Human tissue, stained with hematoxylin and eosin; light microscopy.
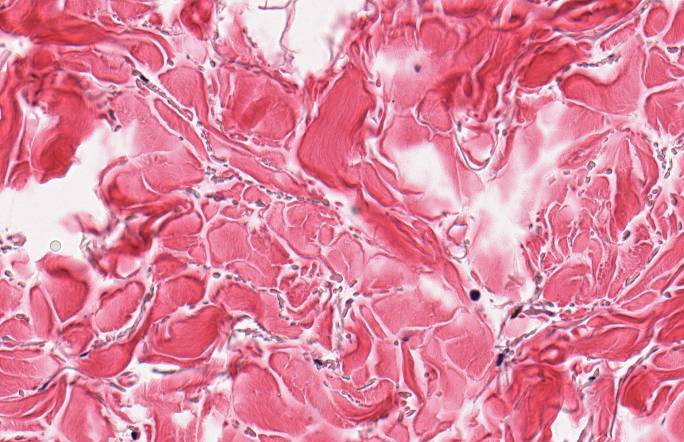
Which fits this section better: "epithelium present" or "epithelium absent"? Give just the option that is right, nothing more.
Epithelium absent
